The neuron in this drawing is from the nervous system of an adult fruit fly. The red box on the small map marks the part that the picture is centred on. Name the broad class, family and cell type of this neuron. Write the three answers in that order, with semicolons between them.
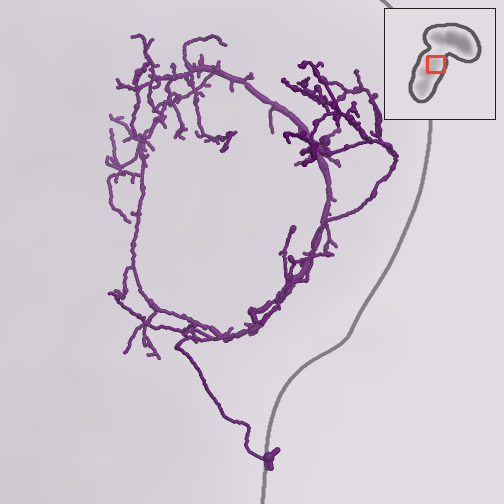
nerve-cord intrinsic neuron; hemilineage 03A; IN03A069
